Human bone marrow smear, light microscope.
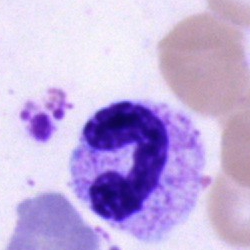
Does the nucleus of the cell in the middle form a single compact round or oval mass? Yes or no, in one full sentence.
No, the nucleus is stretched into a curved band and lacks separate lobes.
